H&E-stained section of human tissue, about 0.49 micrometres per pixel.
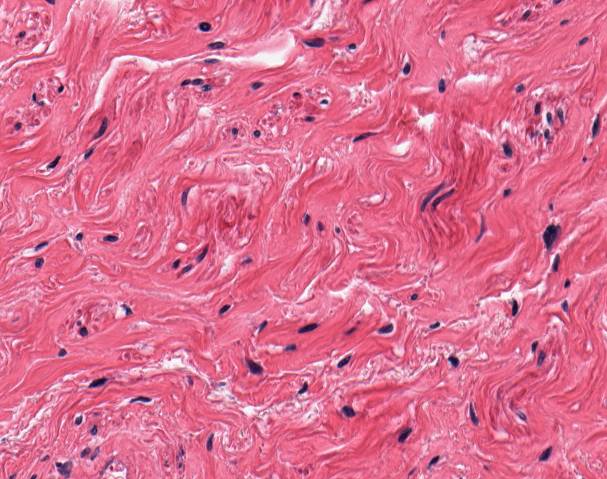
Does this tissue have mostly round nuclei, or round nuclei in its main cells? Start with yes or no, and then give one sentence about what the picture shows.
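No. Most nuclei are small, dark, thin and spindle-shaped, lying along the collagen bundles without visible surrounding cytoplasm.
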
